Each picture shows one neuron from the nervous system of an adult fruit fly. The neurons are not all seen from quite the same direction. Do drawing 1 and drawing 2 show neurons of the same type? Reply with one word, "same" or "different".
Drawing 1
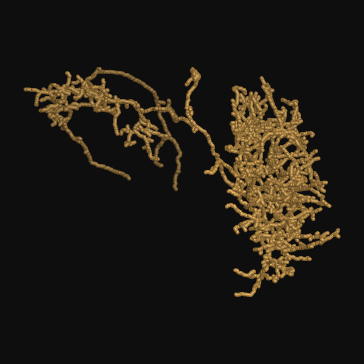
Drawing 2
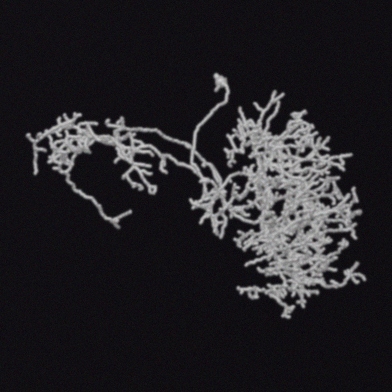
same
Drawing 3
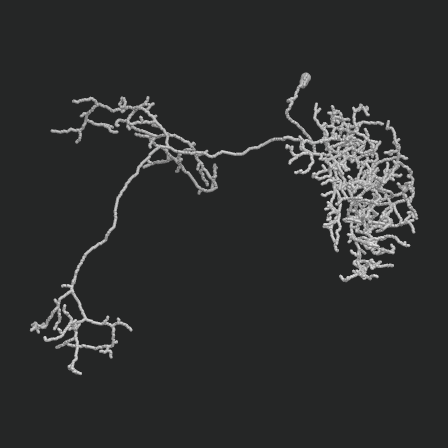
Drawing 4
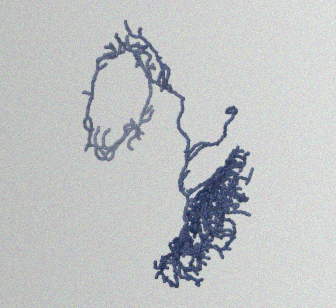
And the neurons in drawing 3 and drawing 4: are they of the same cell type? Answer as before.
different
